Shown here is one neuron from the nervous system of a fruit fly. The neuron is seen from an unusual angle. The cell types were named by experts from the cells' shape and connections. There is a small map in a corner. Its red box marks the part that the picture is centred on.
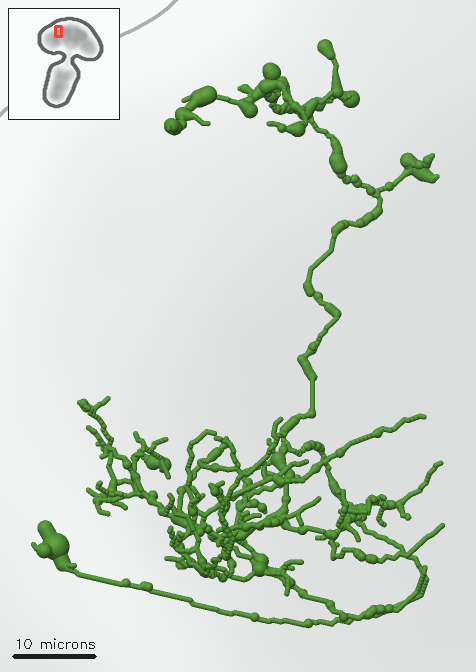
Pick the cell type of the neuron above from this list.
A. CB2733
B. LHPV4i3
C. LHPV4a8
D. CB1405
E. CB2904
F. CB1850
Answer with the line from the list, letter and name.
B. LHPV4i3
